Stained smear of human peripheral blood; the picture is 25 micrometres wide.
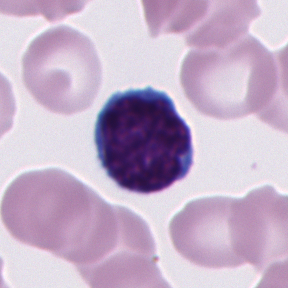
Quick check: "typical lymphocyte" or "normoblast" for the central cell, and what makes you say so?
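This is a typical lymphocyte. What settles it for me is the cytoplasm, which is only a thin rim at the edge of the cell and stains blue.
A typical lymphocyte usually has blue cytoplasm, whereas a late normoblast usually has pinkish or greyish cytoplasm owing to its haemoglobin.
Beyond that, I see a nucleus with no indentation or lobes, round in outline and about 8 micrometres across. Its chromatin is dark purple and coarsely clumped. The whole cell is about 9 micrometres across, roughly 1.25 times as wide as a red cell that lies whole in the picture.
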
